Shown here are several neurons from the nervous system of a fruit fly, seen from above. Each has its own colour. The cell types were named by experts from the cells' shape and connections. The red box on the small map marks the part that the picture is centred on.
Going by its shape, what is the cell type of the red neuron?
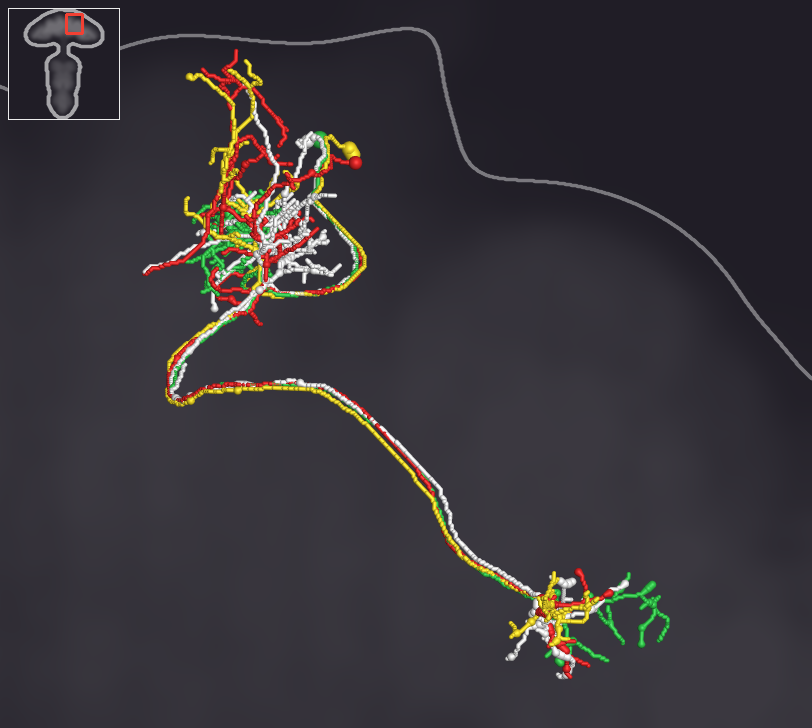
CB3228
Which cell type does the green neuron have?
CB3447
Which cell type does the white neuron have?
M_vPNml60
